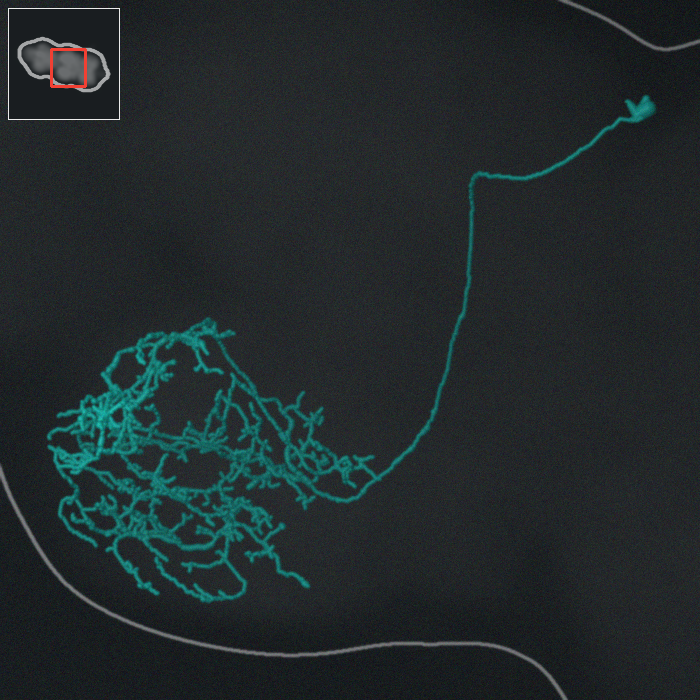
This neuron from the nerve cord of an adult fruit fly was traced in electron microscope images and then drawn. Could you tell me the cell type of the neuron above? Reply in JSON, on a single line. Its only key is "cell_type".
{"cell_type": "IN01A039"}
